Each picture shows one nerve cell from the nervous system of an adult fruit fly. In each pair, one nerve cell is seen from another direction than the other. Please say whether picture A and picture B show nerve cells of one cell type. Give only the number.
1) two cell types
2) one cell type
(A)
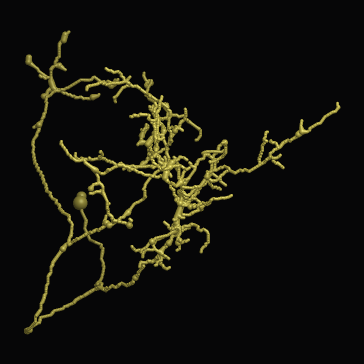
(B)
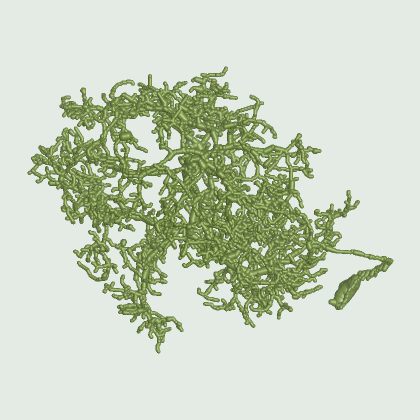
1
